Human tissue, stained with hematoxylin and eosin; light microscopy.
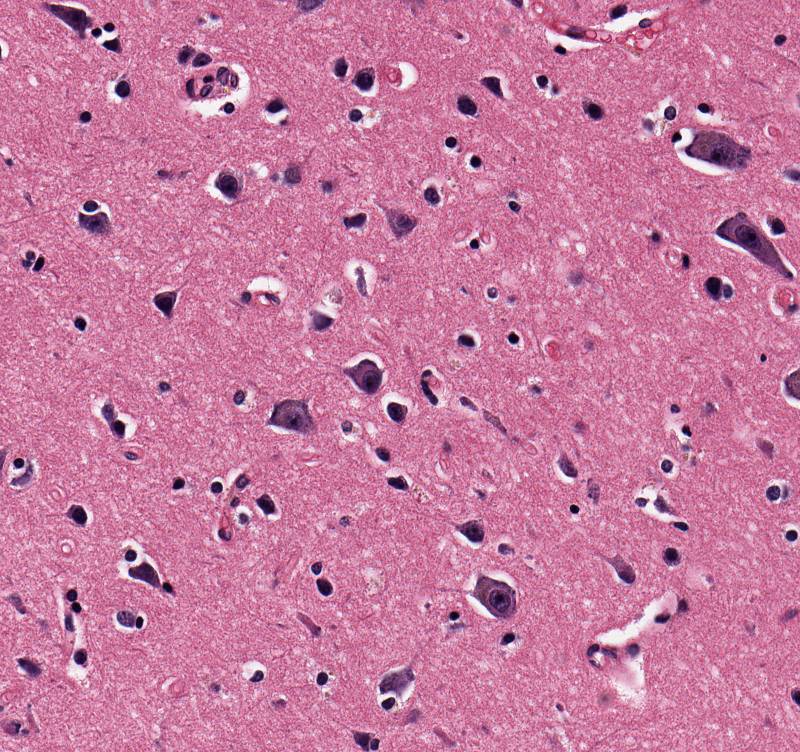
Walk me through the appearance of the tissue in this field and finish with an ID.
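Cells lie singly, scattered through a continuous pink background, and no glands, tubules or epithelium appear anywhere. Large triangular neurons with tapering processes are dispersed through the field, for example at the upper right and in the lower centre. Small cells with round dark nuclei and little visible cytoplasm far outnumber them. Between the cells runs a fine pink fibrillary meshwork lacking coarse collagen bundles. This is cerebral cortex.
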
